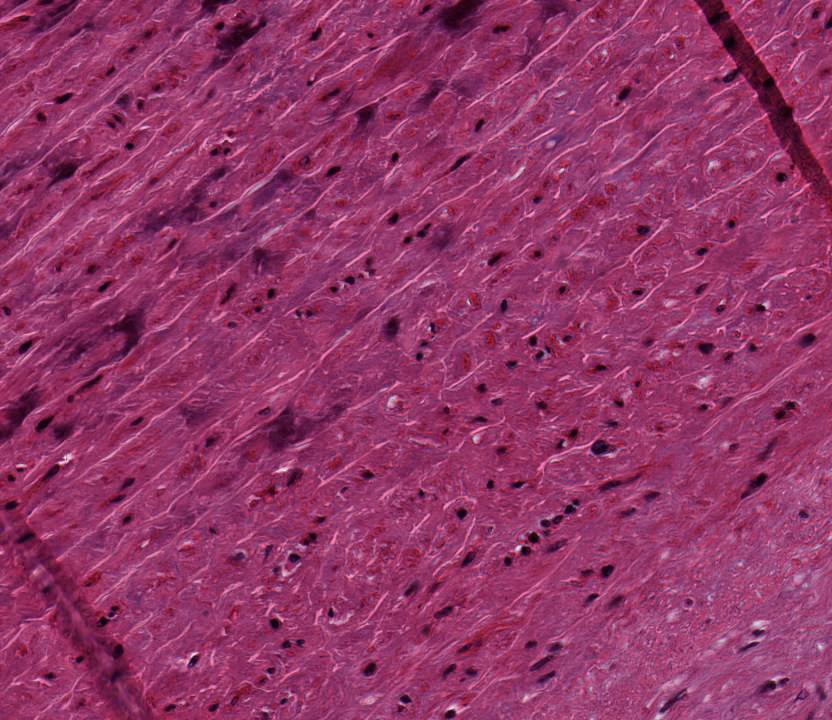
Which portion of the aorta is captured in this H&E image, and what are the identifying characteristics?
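I would call this tunica media. Fine wavy pale clefts run in parallel, lower left to upper right, across most of the field.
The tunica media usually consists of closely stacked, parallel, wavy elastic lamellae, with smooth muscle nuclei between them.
Below the centre, a short row of nuclei follows the fibres, which fits. No epithelium, glands or fat cells appear; the dark straight bands across the upper right and lower left corners are likely folds.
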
